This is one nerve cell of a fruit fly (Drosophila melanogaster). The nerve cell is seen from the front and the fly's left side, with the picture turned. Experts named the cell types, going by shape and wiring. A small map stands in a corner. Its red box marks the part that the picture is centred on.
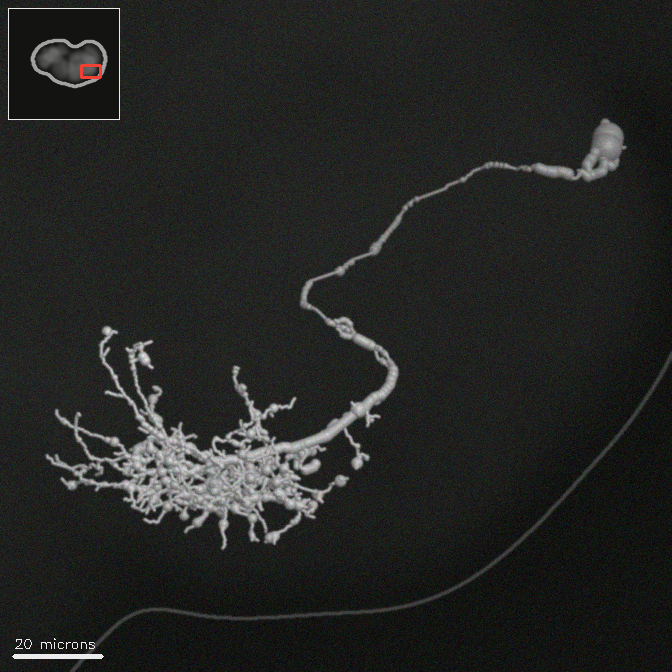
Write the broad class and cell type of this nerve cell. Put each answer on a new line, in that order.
central-brain intrinsic neuron
SMP027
